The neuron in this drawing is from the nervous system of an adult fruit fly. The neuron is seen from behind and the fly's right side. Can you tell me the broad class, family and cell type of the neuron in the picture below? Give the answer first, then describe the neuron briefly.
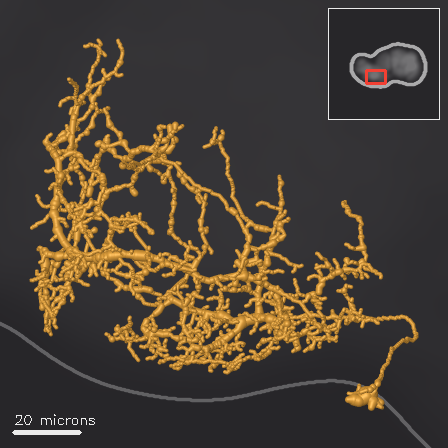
It is a nerve-cord intrinsic neuron. Its family is hemilineage 14A. It is of cell type IN14A004. From left to right in the picture it spans about 120 microns. More than a hundred branch ends can be seen.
